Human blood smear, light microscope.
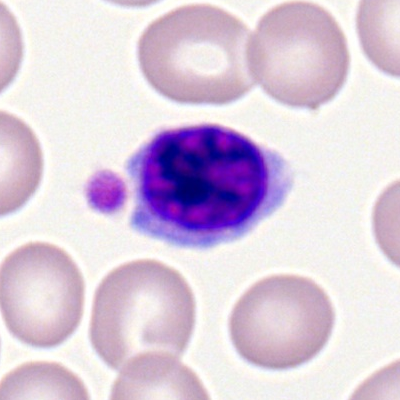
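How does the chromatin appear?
It is dark purple and coarsely clumped into dense patches.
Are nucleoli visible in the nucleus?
No nucleoli can be seen.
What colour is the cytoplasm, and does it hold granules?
It is pale blue, with no visible granules.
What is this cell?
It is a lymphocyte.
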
